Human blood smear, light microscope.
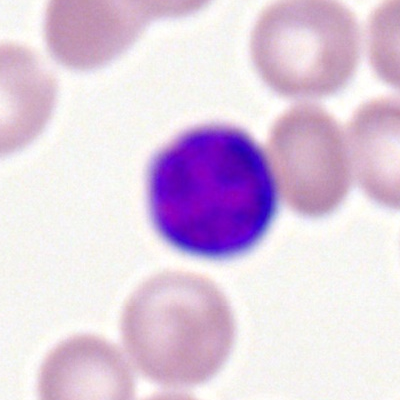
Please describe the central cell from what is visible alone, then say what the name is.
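Round, smooth outline here. The chromatin's dense and dark purple, with coarse clumps. Cytoplasm is at most a very thin rim at the cell's edge, and no granules are visible anywhere in the cell. This one's a lymphocyte.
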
